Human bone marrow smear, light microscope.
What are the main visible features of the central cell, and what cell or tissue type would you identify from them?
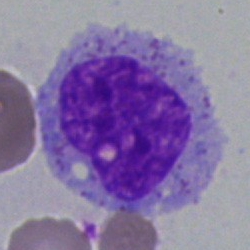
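A slightly irregular outline with a ruffled edge encloses this cell. Around the nucleus, the cytoplasm forms a moderate rim of pale blue-grey, through which fine purple granules are scattered. A single small clear vacuole sits in the cytoplasm, below and to the left of the nucleus. The cell is a myelocyte.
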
